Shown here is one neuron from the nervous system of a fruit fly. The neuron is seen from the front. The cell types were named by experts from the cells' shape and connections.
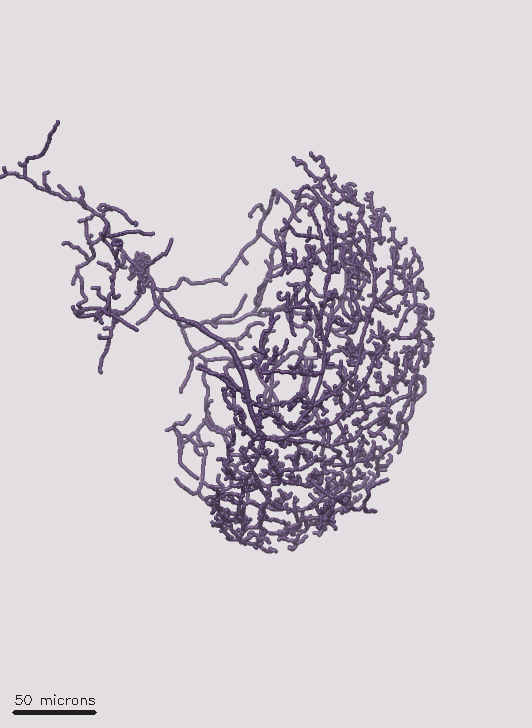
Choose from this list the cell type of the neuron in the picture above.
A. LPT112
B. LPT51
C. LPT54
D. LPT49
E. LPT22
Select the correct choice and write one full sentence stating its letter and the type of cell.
What option C names, LPT54, is the cell type of the neuron.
